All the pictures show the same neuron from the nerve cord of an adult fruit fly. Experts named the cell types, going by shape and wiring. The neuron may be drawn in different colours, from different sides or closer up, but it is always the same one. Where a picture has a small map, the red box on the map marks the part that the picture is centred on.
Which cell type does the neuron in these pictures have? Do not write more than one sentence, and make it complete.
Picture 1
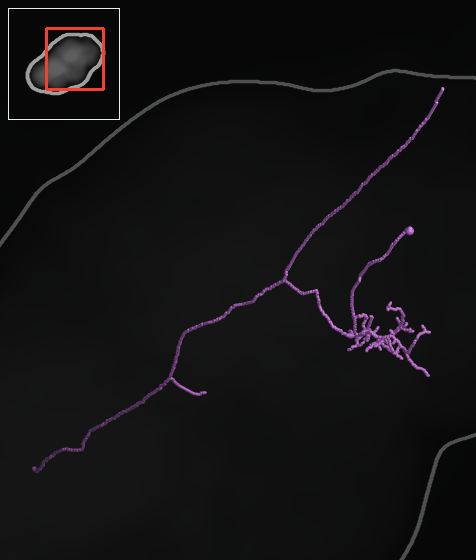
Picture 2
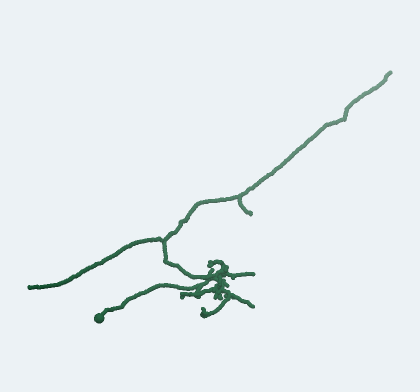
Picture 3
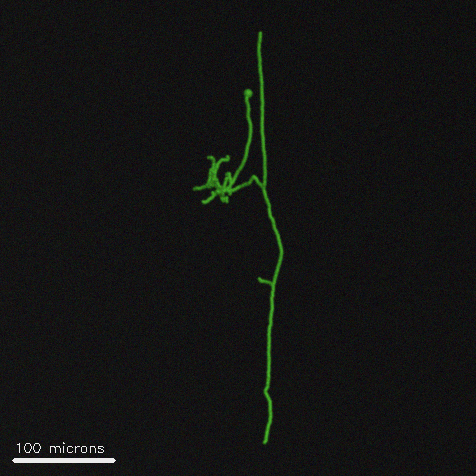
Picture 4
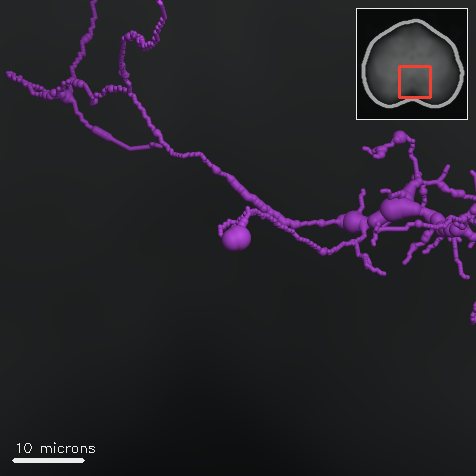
The neuron is a member of cell type AN10B047.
